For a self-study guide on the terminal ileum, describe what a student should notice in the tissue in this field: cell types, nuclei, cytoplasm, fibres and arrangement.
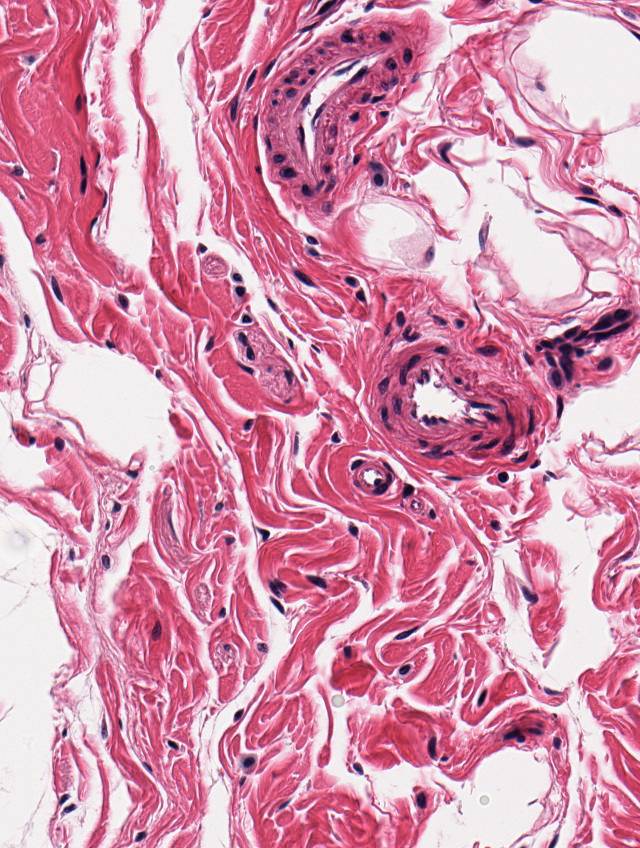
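Fibres: bright pink, wavy bundles make up most of the field. Nuclei: dark, sparse and elongated, scattered among the fibres. Vessel: a small artery with a thick, cellular muscular wall and a narrow open lumen lies just right of centre. Epithelium: none anywhere in the field.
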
